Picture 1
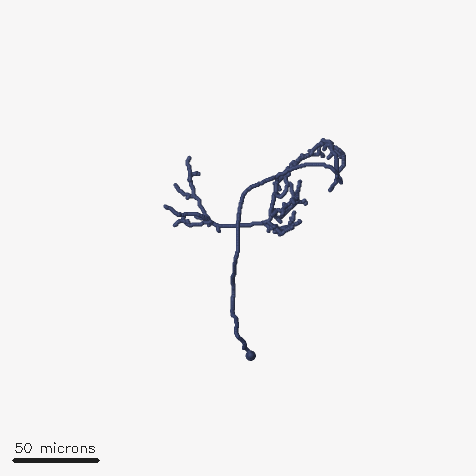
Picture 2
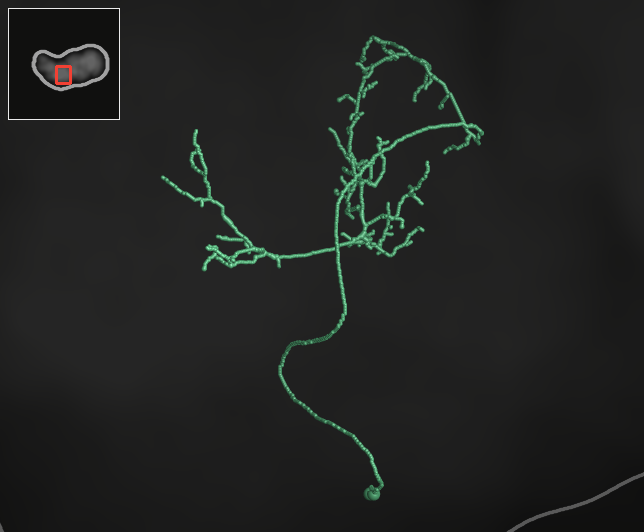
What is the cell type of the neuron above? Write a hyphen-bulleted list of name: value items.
- cell type: IN02A056_b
